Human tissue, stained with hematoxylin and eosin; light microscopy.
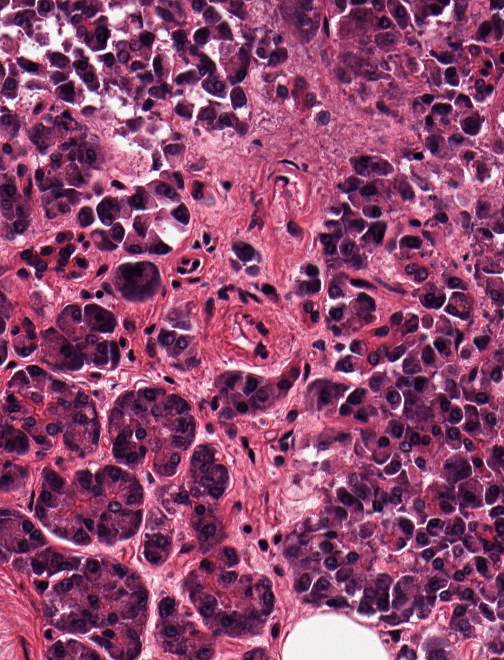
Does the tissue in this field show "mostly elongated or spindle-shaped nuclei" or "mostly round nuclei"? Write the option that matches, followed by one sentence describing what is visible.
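Mostly round nuclei. The nuclei are round, and many show a visible nucleolus.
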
